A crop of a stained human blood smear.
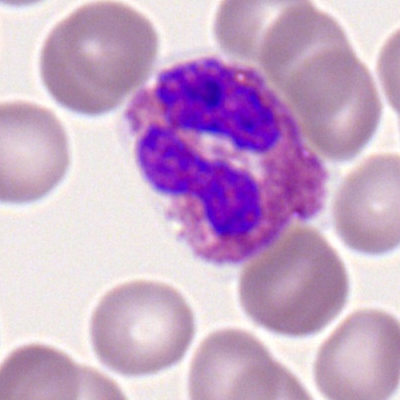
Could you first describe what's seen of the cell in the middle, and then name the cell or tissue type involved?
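Chromatin dark purple, coarsely clumped. No nucleoli visible in the nucleus. Red cells pressed against the cell's right side. Cell is an eosinophil.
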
